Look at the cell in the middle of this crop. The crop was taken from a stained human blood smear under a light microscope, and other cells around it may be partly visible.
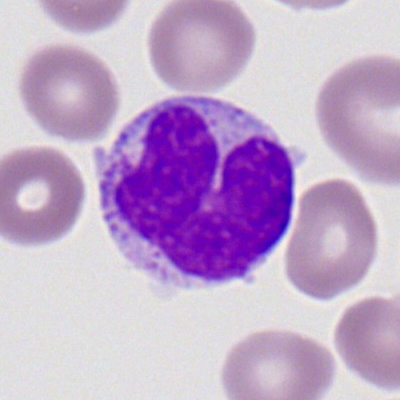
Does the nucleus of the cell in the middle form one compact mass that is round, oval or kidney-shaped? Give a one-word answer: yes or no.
No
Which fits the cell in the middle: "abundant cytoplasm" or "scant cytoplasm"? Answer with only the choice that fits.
Scant cytoplasm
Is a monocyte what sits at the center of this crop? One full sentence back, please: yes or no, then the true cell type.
Yes, the cell at the middle is a monocyte.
